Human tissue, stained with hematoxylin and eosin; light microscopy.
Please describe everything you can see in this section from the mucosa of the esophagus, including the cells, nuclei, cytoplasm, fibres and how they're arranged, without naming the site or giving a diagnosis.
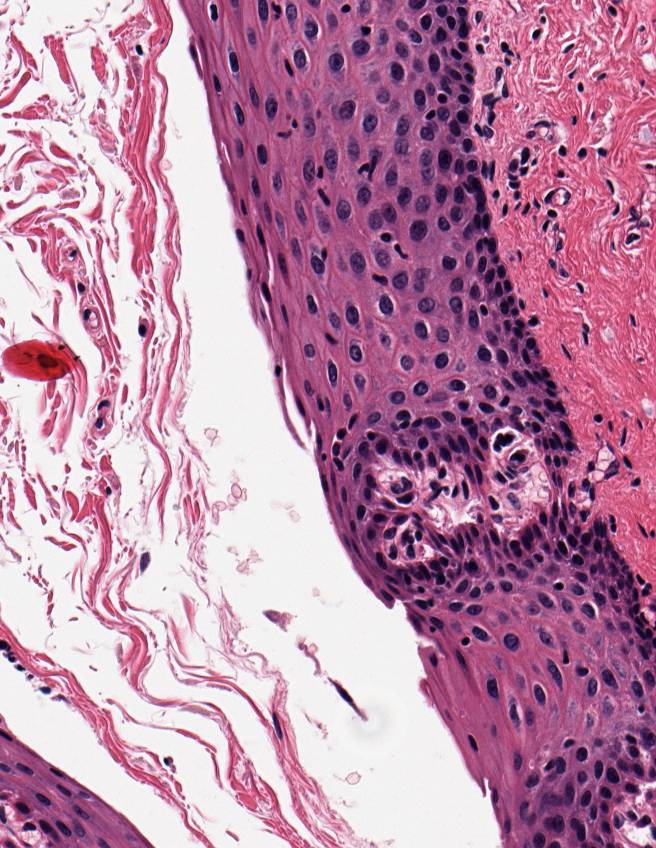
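That diagonal band, top centre to bottom right, is stratified squamous epithelium. Its right border is crowded with darker nuclei; toward the left free surface the cells flatten and their cytoplasm turns more eosinophilic. Just below mid-field, within it, sits a cluster of clear, vacuolated cells.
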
